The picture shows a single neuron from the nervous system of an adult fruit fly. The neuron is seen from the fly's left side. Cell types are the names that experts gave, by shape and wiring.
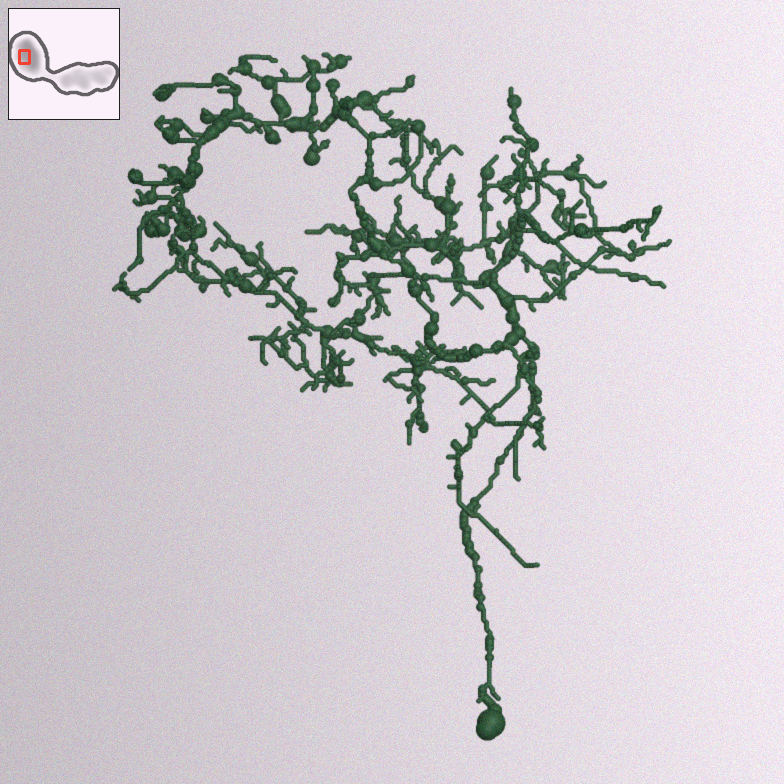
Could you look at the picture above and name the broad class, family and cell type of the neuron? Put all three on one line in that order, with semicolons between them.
central-brain intrinsic neuron; hemilineage VLPl&p1_lateral; CB2655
